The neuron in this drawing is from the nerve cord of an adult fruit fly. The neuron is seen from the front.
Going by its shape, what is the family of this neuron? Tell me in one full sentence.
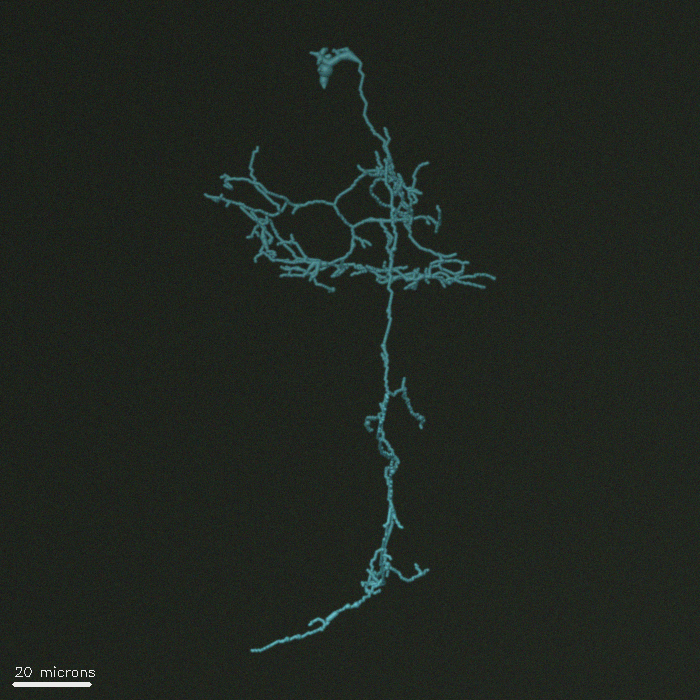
The neuron has the family hemilineage 09B.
